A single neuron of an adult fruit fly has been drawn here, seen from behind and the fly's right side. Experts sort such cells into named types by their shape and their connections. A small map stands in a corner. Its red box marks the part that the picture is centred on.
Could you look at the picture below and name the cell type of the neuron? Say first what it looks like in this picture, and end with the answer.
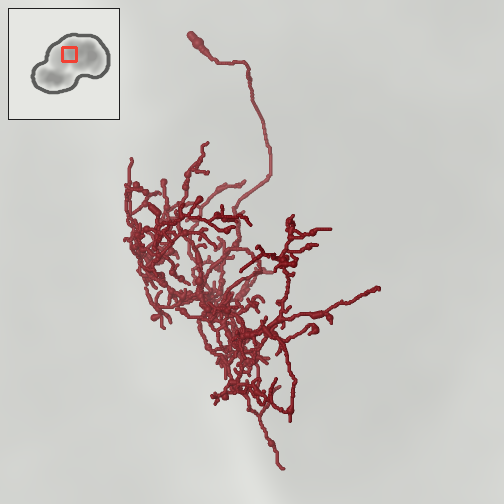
The cell body can be seen at the top of the picture. The picture shows dozens of branch ends. This is a central-brain intrinsic neuron. Its cell type is PVLP080_b.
